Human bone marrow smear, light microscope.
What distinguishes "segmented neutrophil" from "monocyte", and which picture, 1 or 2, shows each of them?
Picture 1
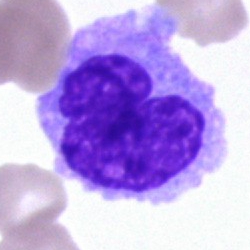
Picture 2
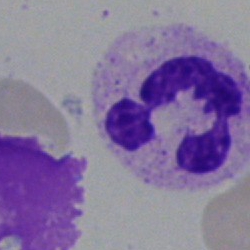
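The monocyte is in picture 1 and the segmented neutrophil in picture 2. In outline the monocyte is irregular, with a finely scalloped edge, while the segmented neutrophil is round. The nucleus of the monocyte has a deep notch in its top edge that gives it a folded shape.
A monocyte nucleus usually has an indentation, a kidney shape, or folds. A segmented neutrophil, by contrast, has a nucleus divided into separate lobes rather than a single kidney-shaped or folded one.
In the segmented neutrophil the nucleus curves around a pale area near the middle of the cell, and no nucleoli are visible in it. Its chromatin is dark purple and coarsely clumped.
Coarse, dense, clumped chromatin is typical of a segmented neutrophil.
The monocyte's cytoplasm is pale lilac-blue.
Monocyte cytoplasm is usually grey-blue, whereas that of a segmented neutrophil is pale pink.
Around the monocyte, pale red cells lie at three corners of the picture; next to the segmented neutrophil, a large purple cell with a scalloped edge lies to the lower left.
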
